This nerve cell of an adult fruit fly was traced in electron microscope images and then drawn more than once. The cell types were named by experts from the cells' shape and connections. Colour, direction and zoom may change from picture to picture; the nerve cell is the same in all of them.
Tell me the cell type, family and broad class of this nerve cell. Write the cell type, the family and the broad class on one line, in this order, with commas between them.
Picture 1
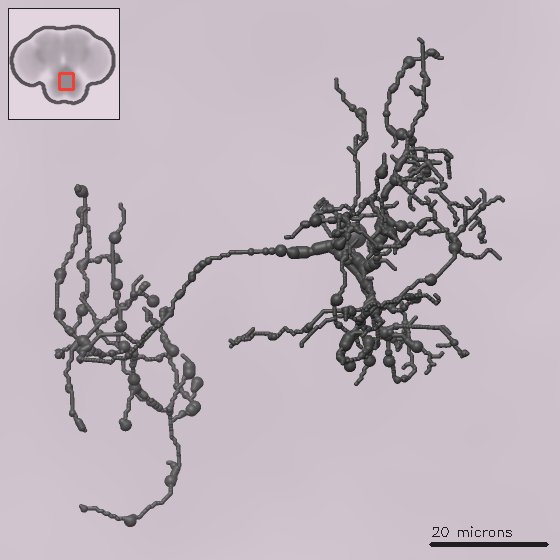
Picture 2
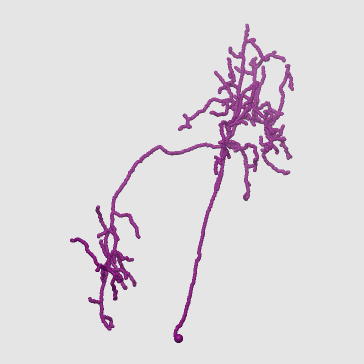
IN12B068_b, hemilineage 12B, nerve-cord intrinsic neuron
